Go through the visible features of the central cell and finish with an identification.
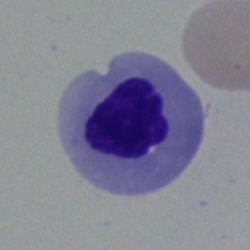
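Dense chromatin stains deep purple right through the nucleus, and there's no nucleolus to be seen. Around it, the cytoplasm is a pale lilac-blue with no granules visible. So that's an erythroblast.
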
